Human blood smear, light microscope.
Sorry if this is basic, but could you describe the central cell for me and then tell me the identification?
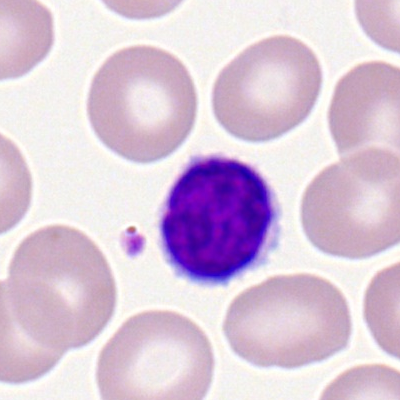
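Outline first: the central cell is round. Chromatin next: dense, dark purple and coarsely clumped. Cytoplasm: only a very thin pale blue rim, seen mostly along the right edge. Border: slightly fuzzy, with no distinct projections. Name: a lymphocyte.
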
